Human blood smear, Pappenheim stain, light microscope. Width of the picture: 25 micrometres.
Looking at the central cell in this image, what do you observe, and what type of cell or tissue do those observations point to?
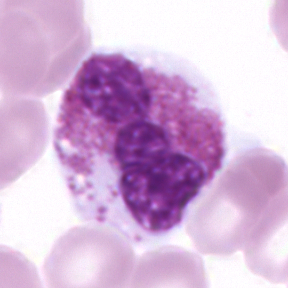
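Nucleus split into separate lobes: one at upper left, the rest toward lower right. Chromatin dark purple, coarsely clumped. Most cytoplasm packed with coarse pink-red granules. Central cell: eosinophil.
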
